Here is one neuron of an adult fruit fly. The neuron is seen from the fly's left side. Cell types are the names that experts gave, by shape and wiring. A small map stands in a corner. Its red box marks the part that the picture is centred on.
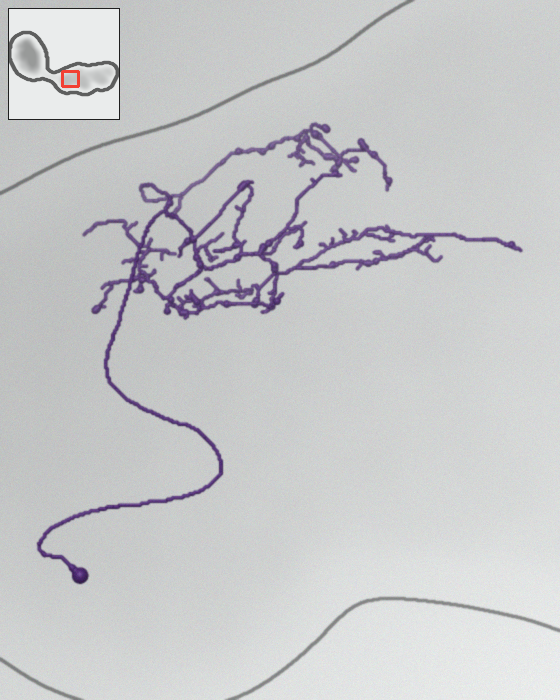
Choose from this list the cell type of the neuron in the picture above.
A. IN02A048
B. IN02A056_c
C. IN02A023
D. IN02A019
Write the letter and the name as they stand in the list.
B. IN02A056_c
